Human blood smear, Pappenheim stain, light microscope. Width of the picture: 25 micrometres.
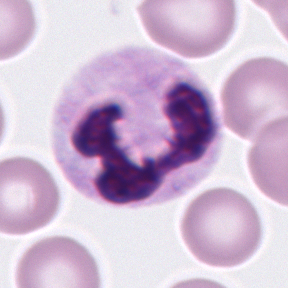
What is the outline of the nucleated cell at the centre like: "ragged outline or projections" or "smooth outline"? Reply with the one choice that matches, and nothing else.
Smooth outline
